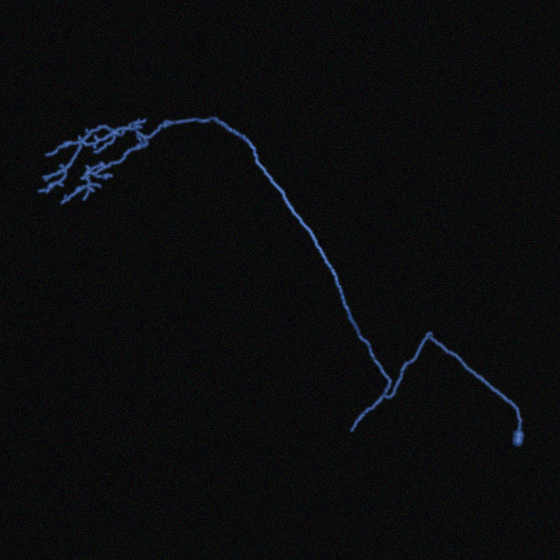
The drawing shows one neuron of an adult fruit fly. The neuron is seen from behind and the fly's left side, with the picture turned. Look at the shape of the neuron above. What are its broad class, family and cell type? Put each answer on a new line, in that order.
optic-lobe intrinsic neuron
Tm
Tm30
